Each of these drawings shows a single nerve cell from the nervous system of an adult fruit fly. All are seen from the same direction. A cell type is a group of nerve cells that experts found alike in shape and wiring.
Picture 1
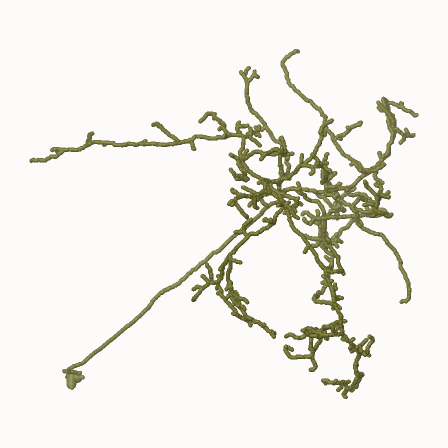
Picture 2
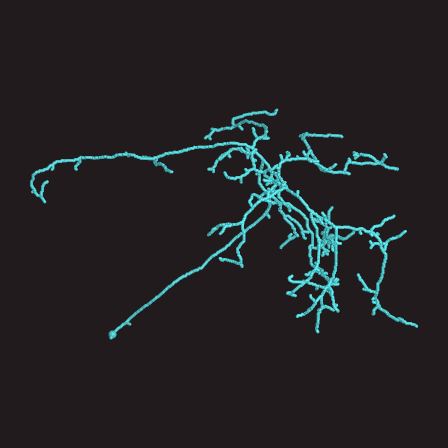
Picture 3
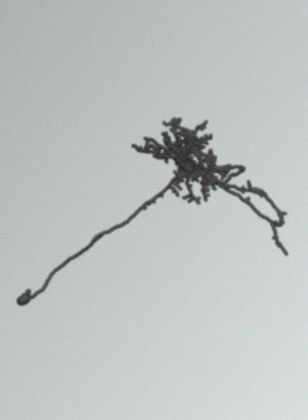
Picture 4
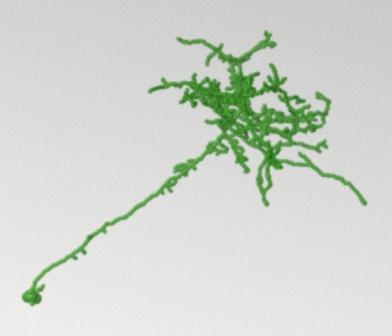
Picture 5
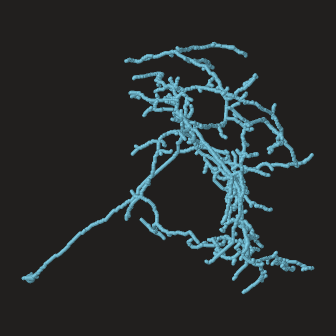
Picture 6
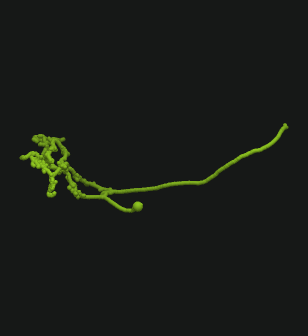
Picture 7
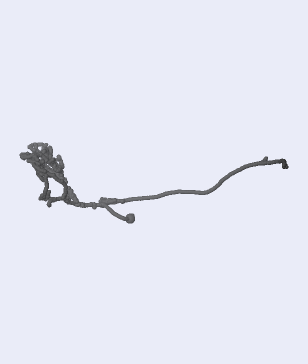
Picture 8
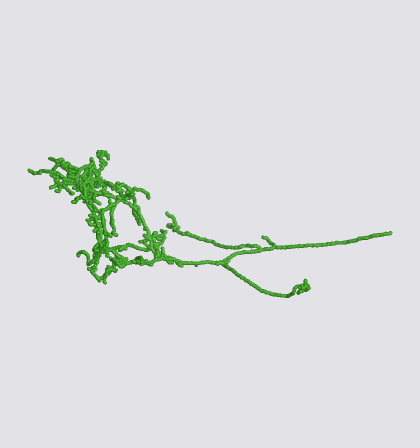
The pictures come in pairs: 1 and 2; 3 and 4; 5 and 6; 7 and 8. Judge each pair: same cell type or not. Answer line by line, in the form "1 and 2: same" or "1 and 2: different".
1 and 2: same
3 and 4: same
5 and 6: different
7 and 8: same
